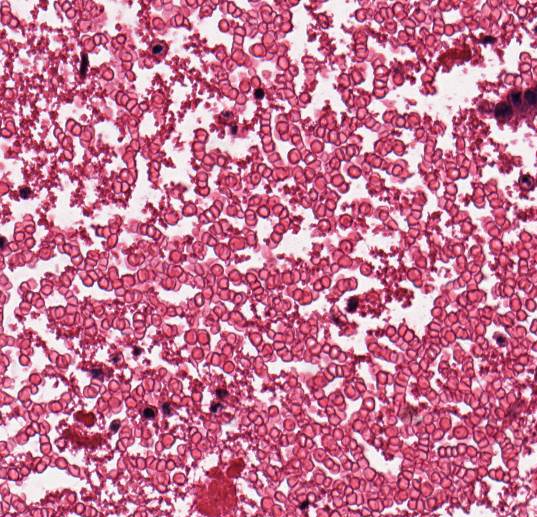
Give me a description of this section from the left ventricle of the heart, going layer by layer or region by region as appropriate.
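Loosely packed red blood cells fill the entire field, without any organised tissue architecture. Scattered singly among them are a few small, round, darkly stained nuclei. Small irregular white gaps lie between groups of red blood cells throughout. No epithelium is present anywhere.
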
